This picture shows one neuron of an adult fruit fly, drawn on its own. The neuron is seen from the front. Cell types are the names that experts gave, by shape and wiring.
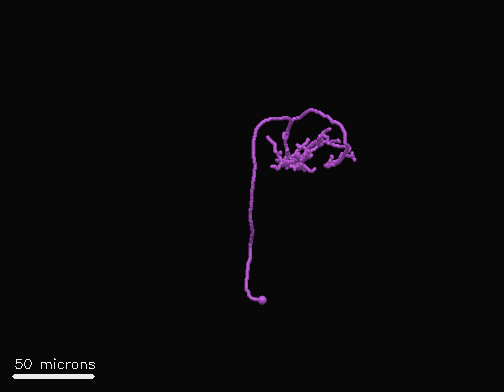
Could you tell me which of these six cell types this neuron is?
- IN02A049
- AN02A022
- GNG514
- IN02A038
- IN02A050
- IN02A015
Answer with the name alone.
IN02A049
